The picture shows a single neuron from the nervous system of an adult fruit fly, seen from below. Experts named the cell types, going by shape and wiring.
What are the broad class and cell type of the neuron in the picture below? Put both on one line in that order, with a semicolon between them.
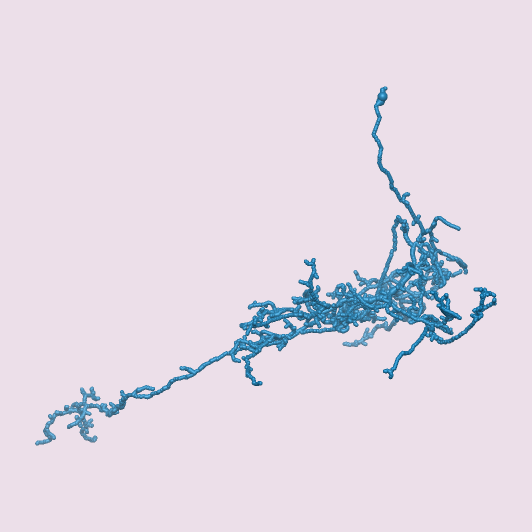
central-brain intrinsic neuron; SIP108m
